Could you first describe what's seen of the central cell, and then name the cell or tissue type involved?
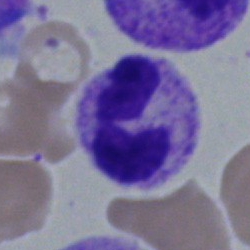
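A C-shaped nucleus, opening toward the right, contains dense, dark purple chromatin. The cytoplasm is pale lilac and holds fine violet granules. Answer: segmented neutrophil.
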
